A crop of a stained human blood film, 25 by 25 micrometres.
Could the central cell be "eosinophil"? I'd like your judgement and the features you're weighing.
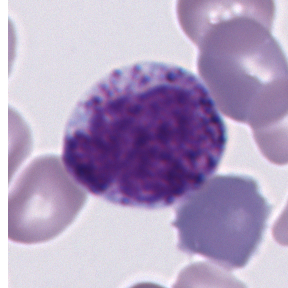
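Checked in turn: the outline is round and smooth, coarse dark purple granules pack the cell, a large nucleus takes up most of it, the cytoplasm showing at the edges is pale, almost colourless lilac, and no vacuoles are present.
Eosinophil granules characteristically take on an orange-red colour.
Dark purple granules therefore count against eosinophil.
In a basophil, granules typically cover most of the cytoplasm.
The tightly packed granules agree with that. This cell is a basophil.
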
